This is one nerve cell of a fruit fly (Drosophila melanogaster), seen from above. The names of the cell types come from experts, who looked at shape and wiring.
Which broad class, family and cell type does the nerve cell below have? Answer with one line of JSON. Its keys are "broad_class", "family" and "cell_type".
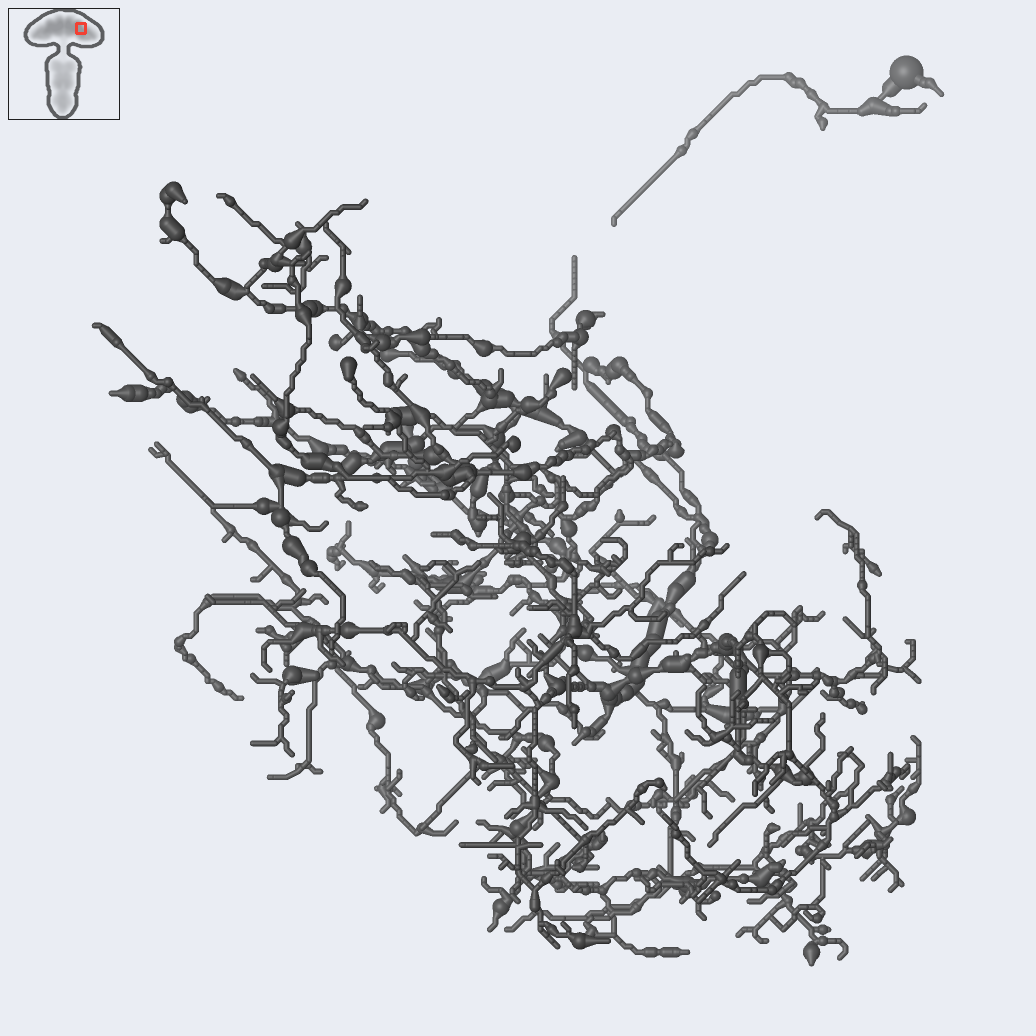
{"broad_class": "central-brain intrinsic neuron", "family": "LHAV", "cell_type": "LHAV5d1"}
